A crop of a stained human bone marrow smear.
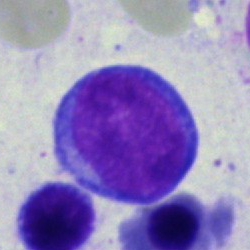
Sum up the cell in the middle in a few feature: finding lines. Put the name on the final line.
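Outline: smooth, round to slightly oval
Chromatin: fine, evenly spread, no coarse dark clumps
Cytoplasm: deep blue rim around nucleus
Paler crescent: cytoplasm beside nucleus, left side
Name: proerythroblast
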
